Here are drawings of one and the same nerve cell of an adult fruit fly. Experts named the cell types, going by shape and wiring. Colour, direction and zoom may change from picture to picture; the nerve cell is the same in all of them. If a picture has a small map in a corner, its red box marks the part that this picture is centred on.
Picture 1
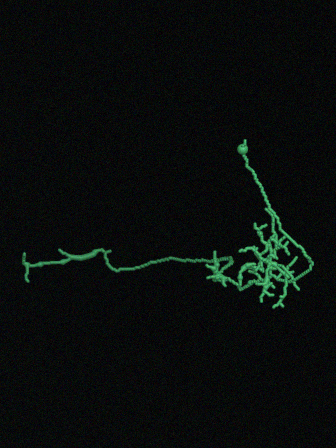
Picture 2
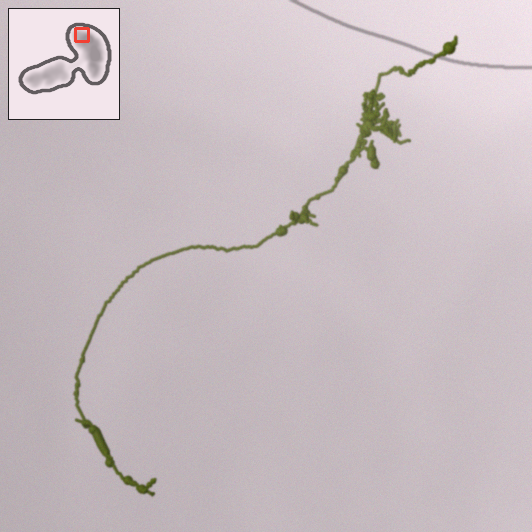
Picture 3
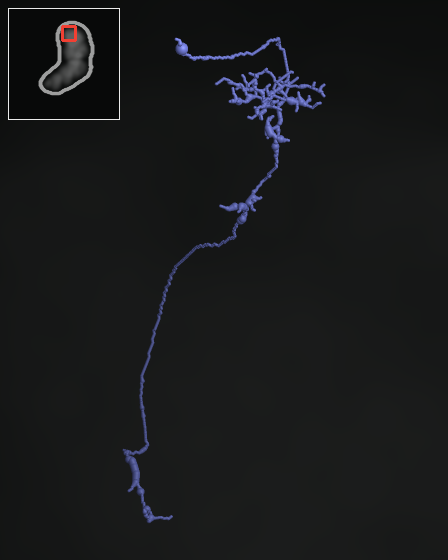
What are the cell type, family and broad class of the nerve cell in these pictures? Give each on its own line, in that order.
Tm4
Tm
optic-lobe intrinsic neuron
